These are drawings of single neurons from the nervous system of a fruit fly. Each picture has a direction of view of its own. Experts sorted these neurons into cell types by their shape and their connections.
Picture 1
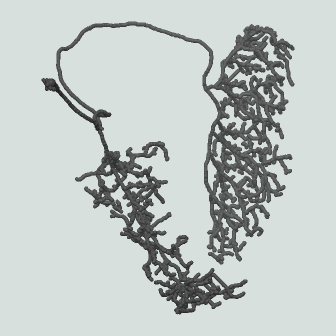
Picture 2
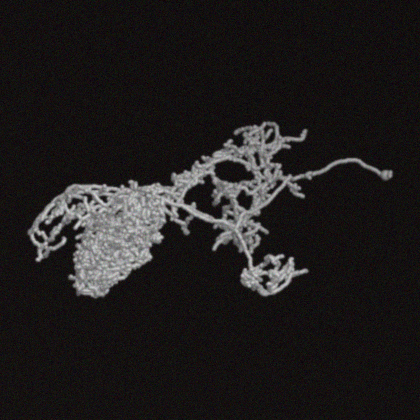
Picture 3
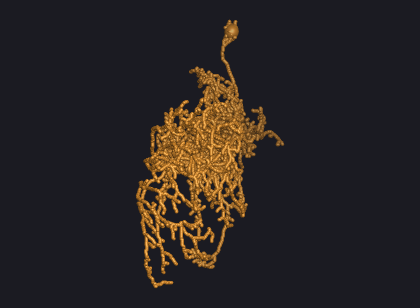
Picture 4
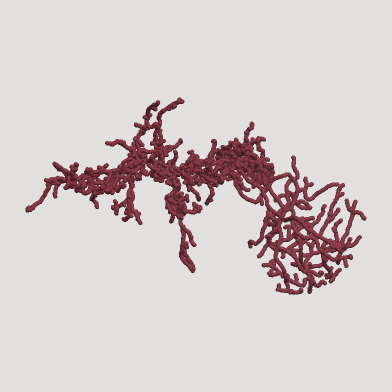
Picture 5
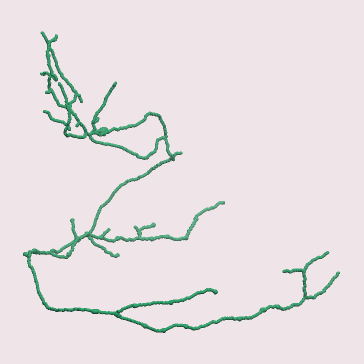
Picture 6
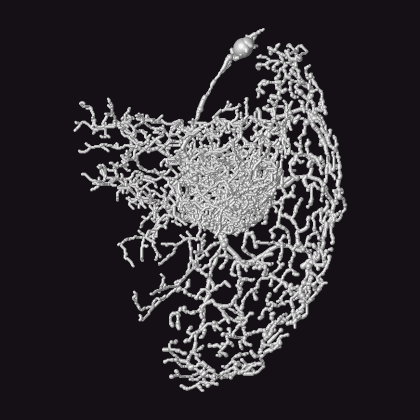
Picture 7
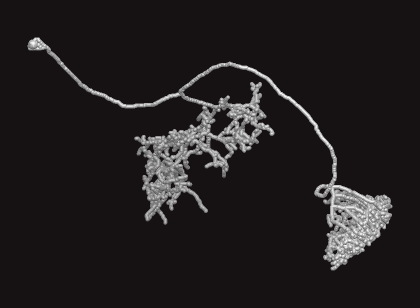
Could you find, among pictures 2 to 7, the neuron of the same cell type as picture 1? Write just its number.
7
